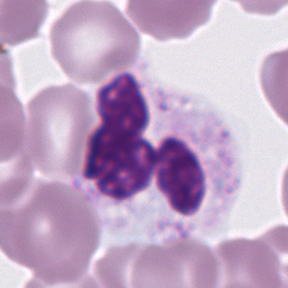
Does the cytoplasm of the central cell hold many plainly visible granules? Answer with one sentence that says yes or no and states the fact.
Yes, many granules can be seen in the cytoplasm of the cell.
